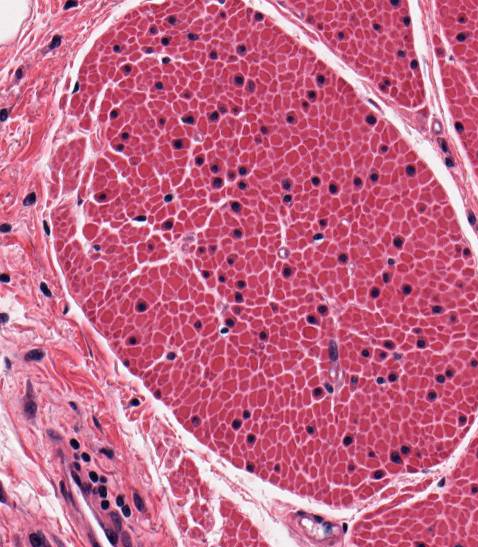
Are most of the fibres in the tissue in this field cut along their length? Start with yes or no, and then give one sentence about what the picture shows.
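No. A large oval bundle of muscle fibres cut in cross section fills most of the field from the centre to the right.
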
